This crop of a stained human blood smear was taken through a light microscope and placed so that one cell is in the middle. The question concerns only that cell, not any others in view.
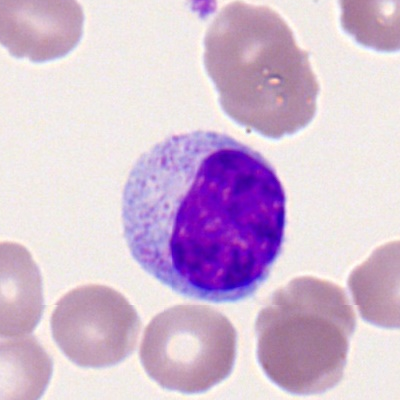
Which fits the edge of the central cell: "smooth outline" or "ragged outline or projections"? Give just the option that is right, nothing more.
Smooth outline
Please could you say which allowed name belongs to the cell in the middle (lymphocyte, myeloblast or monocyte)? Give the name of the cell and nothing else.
lymphocyte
